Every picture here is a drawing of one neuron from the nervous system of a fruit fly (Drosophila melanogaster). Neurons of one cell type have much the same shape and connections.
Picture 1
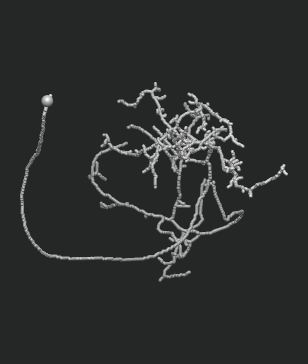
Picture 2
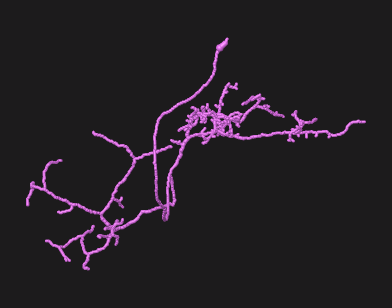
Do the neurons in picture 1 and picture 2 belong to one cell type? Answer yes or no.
yes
